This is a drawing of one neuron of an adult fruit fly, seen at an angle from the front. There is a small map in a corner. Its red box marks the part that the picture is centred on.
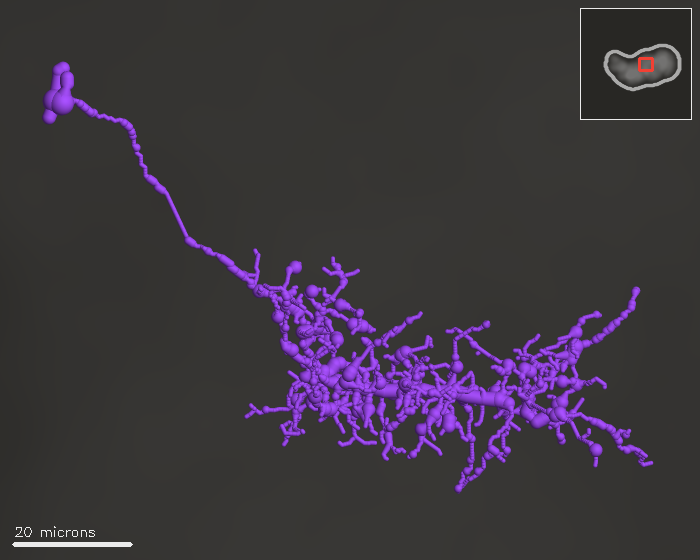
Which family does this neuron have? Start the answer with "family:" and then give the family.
family: hemilineage VLPp&l1_posterior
